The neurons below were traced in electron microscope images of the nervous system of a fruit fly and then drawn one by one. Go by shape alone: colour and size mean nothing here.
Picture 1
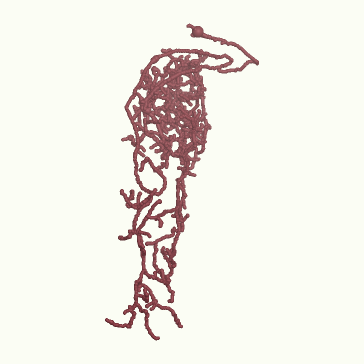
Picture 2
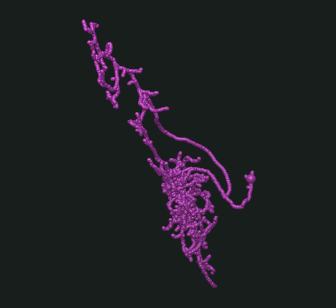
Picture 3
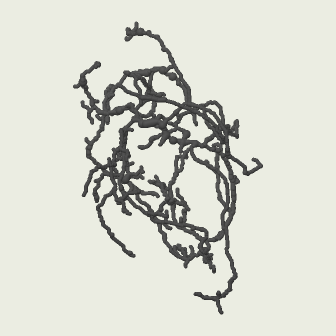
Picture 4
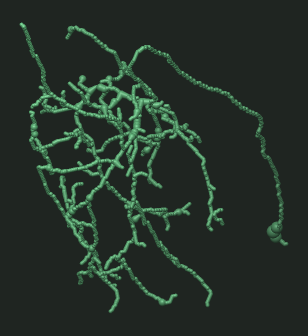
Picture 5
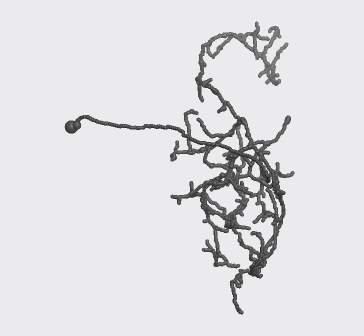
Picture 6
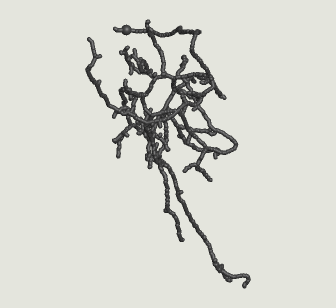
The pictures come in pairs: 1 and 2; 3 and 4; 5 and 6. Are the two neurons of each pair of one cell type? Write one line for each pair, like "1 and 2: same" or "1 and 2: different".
1 and 2: same
3 and 4: same
5 and 6: same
